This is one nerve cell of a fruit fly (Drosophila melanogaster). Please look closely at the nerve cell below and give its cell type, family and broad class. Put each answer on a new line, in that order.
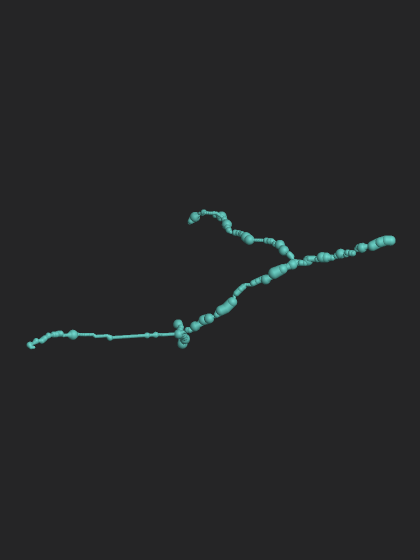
JO-B1_a
class mechanosensory
sensory neuron entering the brain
